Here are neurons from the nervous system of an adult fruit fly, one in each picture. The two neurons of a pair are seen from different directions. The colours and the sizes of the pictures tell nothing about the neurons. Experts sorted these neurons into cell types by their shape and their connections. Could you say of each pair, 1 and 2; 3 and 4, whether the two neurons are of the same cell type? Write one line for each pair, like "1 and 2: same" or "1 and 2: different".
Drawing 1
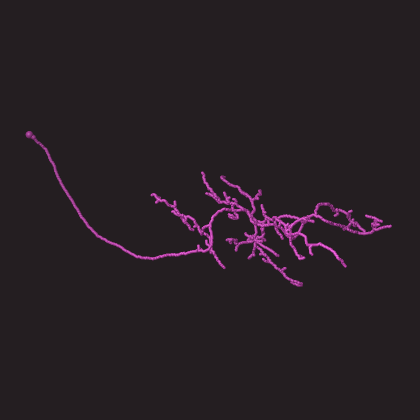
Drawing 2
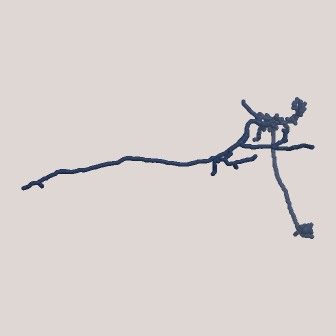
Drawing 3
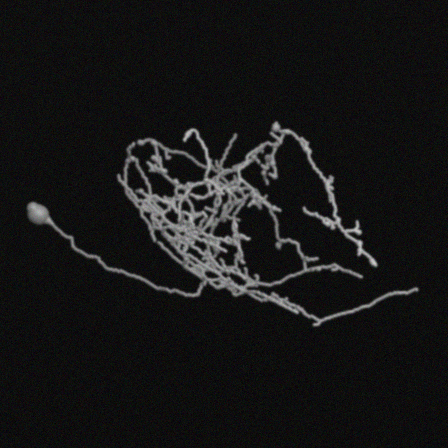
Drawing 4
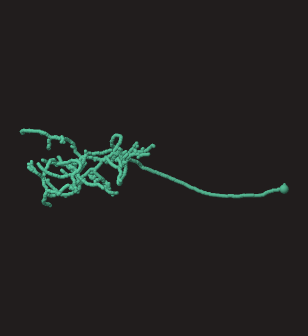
1 and 2: different
3 and 4: different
